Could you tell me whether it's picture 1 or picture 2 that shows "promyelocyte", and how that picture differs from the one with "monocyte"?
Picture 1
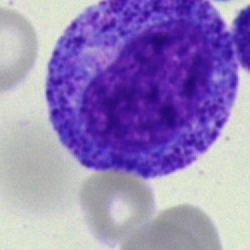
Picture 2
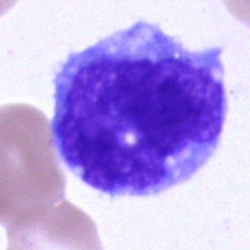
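Promyelocyte in picture 1; monocyte in picture 2. Granules: picture 1 has a paler, less granular patch of cytoplasm just left of the nucleus; picture 2 shows no distinct granules in its cytoplasm.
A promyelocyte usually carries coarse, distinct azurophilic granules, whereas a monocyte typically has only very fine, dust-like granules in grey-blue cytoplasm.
Chromatin: mottled in both, with scattered darker purple patches in picture 1, and dark purple with denser clumps in picture 2. Picture 2 also: roughly round outline, uneven along the top; a small bright white spot over the lower middle of the nucleus. Picture 1 also: a red cell touches the bottom edge.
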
